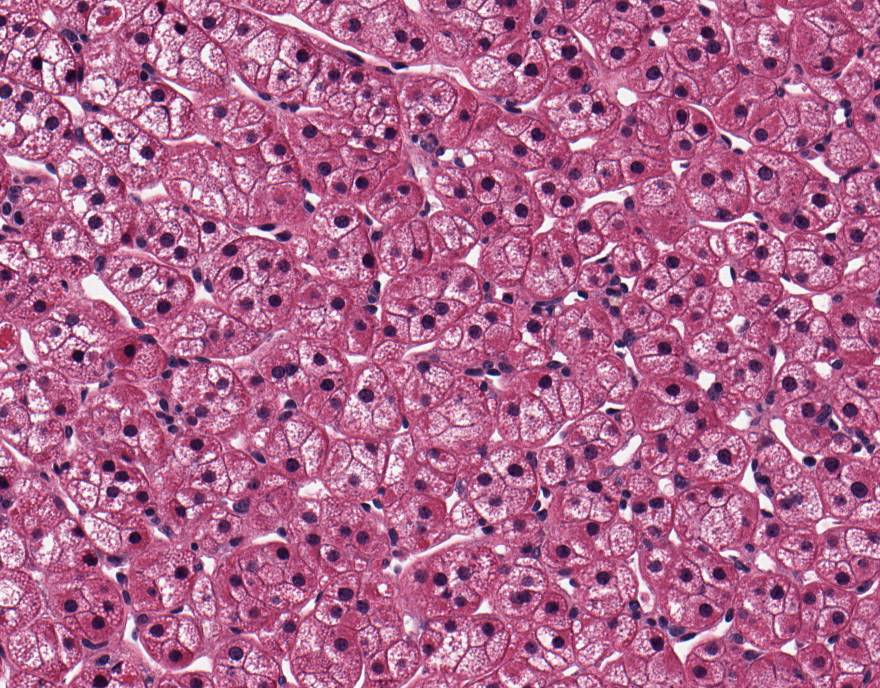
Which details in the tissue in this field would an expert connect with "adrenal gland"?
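This tissue is adrenal gland, so let me go through what the field actually holds. Large polygonal cells fill it from edge to edge, packed into short cords and clusters. Their cytoplasm is abundant and pale pink, and it looks finely foamy, with many tiny clear vacuoles. Between the cell groups I find only thin capillary-like channels, lined by flattened, elongated dark nuclei. Nowhere do I see glandular lumens, ducts or follicles.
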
